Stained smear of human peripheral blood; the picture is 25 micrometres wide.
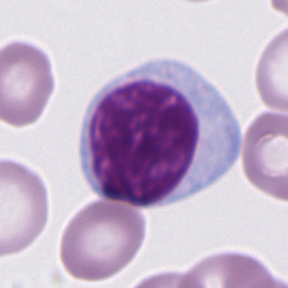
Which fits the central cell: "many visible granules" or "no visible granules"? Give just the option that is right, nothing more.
No visible granules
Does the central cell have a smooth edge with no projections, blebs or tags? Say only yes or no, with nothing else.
Yes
